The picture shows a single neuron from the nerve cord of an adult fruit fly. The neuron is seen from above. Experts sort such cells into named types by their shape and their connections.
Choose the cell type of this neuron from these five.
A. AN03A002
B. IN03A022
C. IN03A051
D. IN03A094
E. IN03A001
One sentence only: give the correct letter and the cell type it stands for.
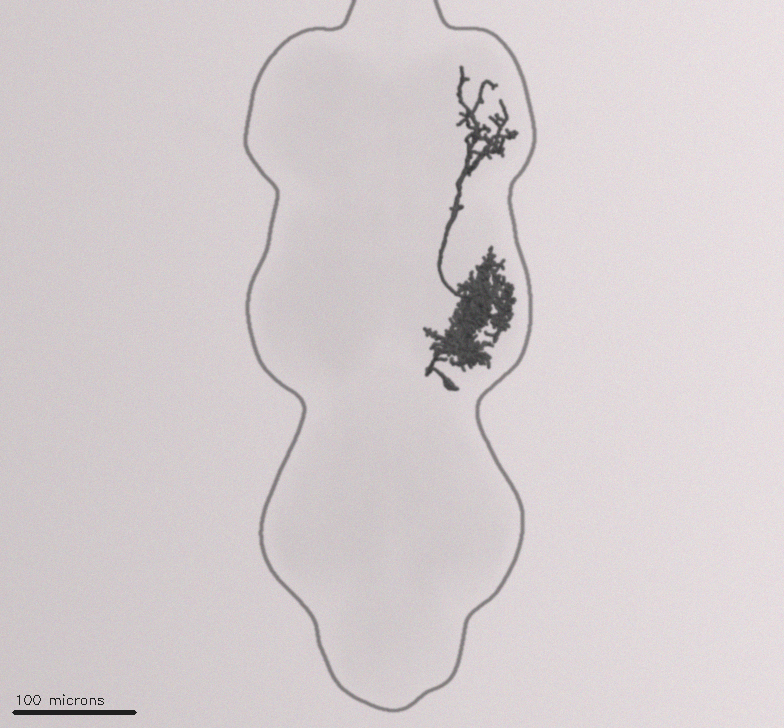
Here the neuron is of cell type IN03A001, corresponding to option E.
